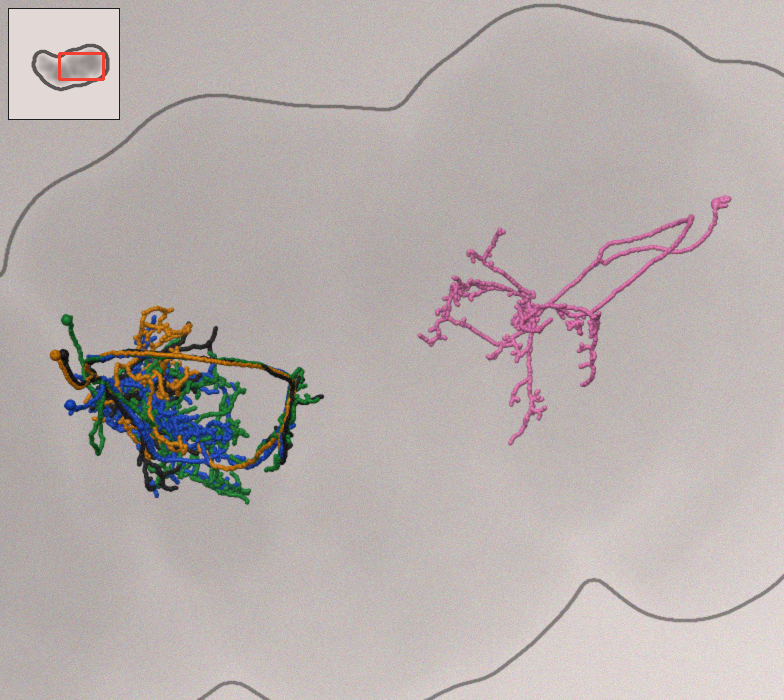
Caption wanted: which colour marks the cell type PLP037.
orange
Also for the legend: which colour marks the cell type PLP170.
green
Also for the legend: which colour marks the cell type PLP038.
black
